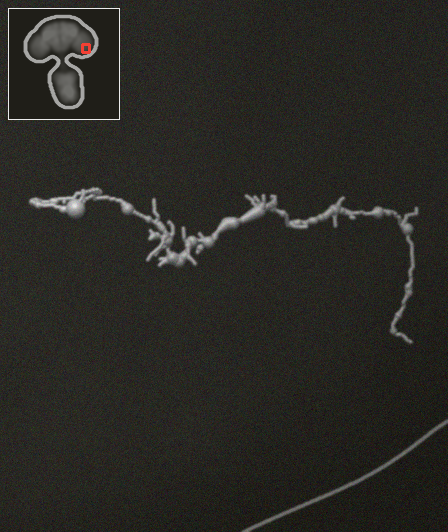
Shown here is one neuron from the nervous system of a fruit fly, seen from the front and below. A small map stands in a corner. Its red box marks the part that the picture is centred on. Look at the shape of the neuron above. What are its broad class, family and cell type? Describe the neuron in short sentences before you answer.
The cell body can be seen on the left of the picture. As drawn here it is more than twice as wide as it is tall. This is an optic-lobe intrinsic neuron. Its family is Dm. The cell type is Dm3b.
